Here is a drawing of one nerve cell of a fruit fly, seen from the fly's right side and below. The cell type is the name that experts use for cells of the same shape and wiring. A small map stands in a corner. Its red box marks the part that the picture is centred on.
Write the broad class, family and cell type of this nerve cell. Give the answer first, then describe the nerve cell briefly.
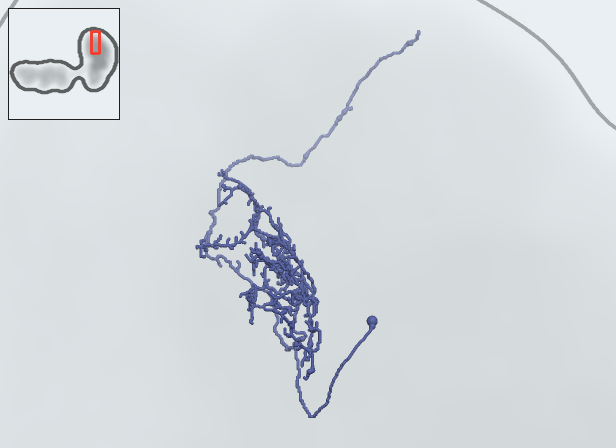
Its broad class is visual projection neuron. The family is LoVP. The cell type is LoVP6. Its cell body lies at the bottom of the picture. The picture shows dozens of branch ends.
